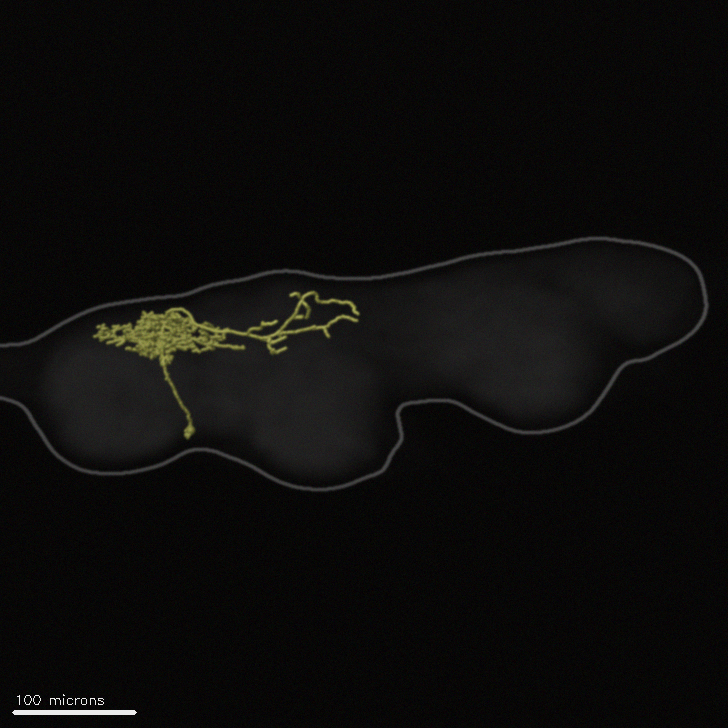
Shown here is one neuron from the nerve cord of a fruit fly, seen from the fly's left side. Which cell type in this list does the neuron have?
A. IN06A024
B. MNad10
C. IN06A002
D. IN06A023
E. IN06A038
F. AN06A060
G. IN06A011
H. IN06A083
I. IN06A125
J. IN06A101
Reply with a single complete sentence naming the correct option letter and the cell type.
The cell type for the neuron is option A, which is IN06A024.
